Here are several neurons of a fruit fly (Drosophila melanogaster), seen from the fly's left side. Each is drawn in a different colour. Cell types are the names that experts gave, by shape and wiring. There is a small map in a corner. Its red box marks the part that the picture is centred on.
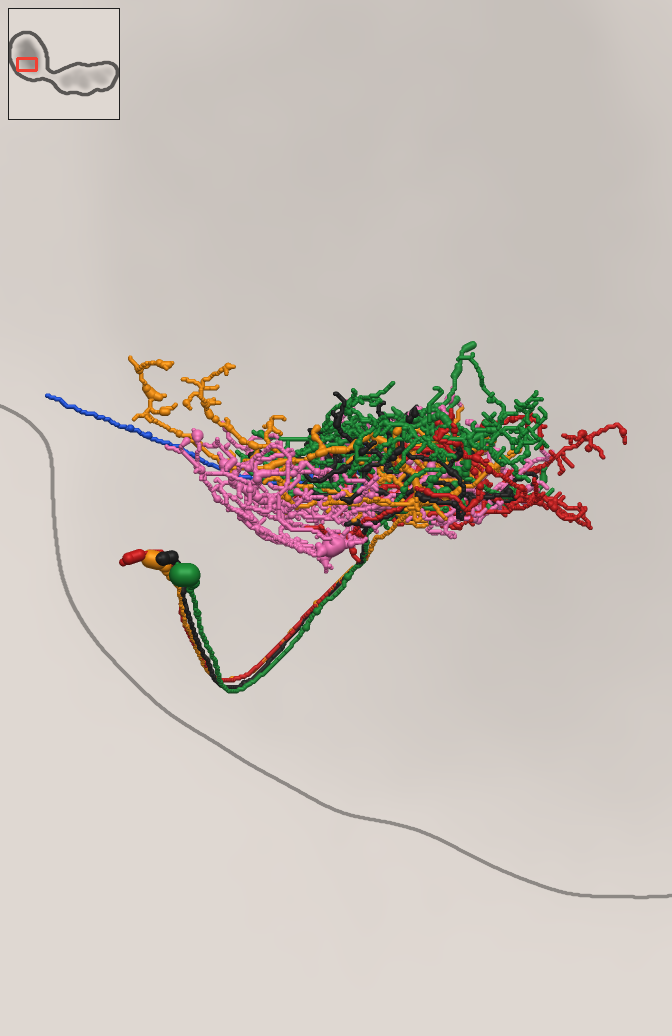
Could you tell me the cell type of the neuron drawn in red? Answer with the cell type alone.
AMMC031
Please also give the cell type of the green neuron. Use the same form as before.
AMMC028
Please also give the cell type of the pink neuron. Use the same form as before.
SAD110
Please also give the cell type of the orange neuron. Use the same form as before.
AMMC029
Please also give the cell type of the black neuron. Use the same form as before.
AMMC030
